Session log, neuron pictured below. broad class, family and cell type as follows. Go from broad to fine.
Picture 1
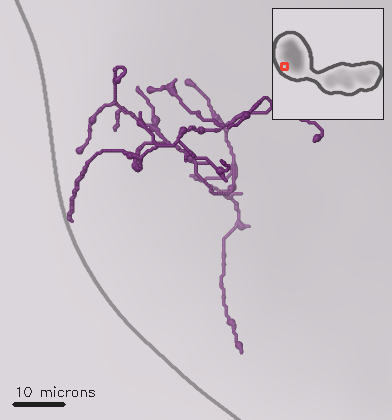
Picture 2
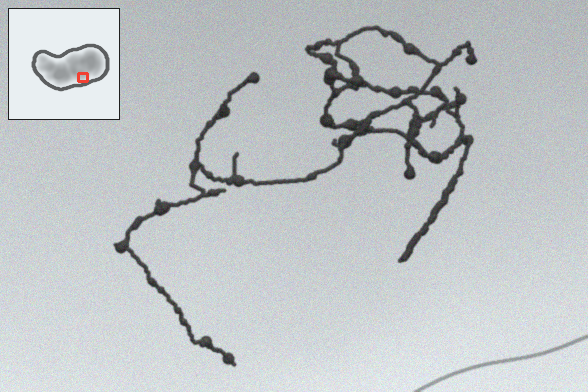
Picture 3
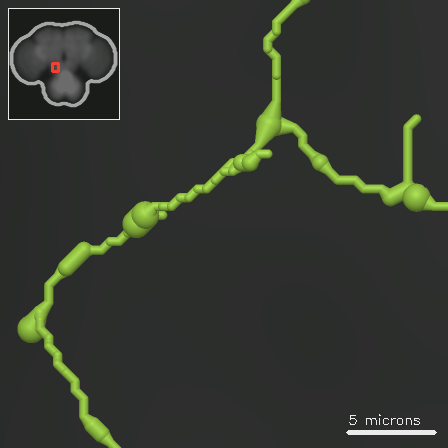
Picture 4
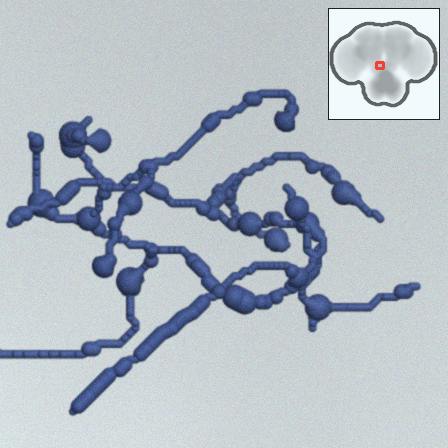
sensory neuron entering the brain; ENS; ENS1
